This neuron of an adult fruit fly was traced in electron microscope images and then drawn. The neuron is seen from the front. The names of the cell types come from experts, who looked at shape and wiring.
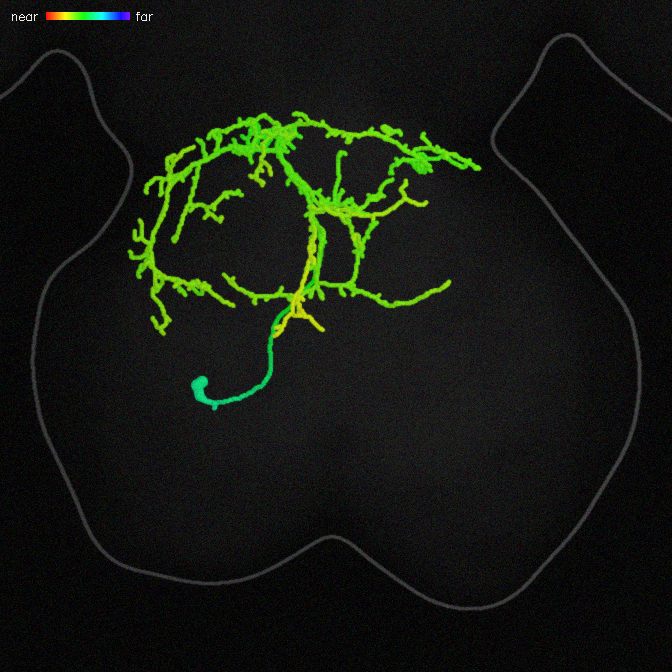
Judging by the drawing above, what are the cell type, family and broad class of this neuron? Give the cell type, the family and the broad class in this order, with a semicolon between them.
IN12A044; hemilineage 12A; nerve-cord intrinsic neuron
